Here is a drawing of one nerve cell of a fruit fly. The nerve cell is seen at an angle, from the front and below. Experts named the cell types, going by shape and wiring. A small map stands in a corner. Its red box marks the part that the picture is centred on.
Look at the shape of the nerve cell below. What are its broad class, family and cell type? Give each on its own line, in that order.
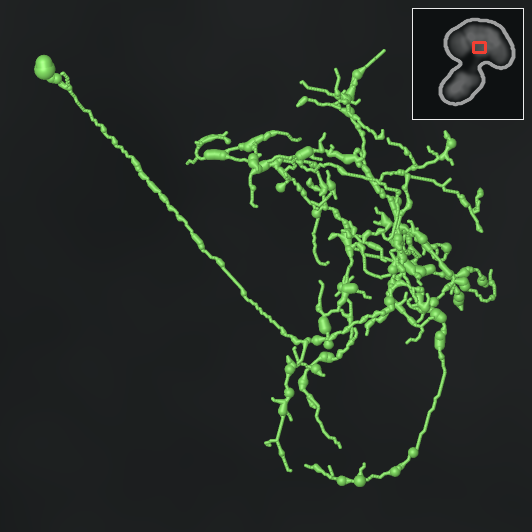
central-brain intrinsic neuron
hemilineage MD_SA1
GNG465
